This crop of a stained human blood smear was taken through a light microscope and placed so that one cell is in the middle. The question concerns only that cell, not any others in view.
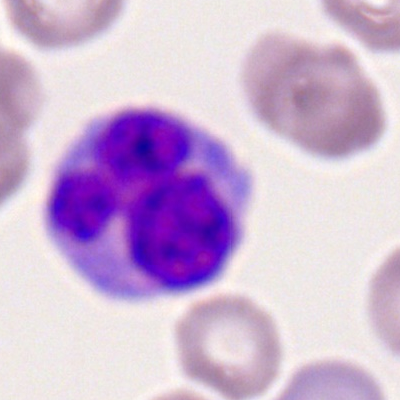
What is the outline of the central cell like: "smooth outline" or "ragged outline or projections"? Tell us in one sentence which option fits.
The outline of this cell is free of projections and smooth.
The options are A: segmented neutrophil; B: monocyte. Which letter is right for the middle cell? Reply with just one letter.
B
